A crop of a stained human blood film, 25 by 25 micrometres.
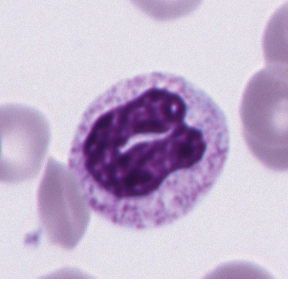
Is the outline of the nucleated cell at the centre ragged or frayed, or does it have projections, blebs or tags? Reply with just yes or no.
No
